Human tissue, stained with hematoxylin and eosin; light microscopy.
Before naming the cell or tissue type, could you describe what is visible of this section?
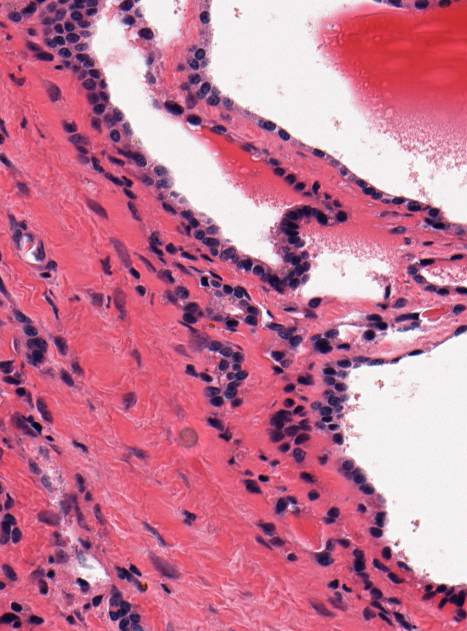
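Looking first at the lining cells, I notice their nuclei are dark and round to oval, sitting close together with scant cytoplasm. In the space at the upper right there is a mass of homogeneous, bright pink-red material. Much of the large space along the right edge, though, is empty and white. I find no fat cells anywhere in the field. This is thyroid.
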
